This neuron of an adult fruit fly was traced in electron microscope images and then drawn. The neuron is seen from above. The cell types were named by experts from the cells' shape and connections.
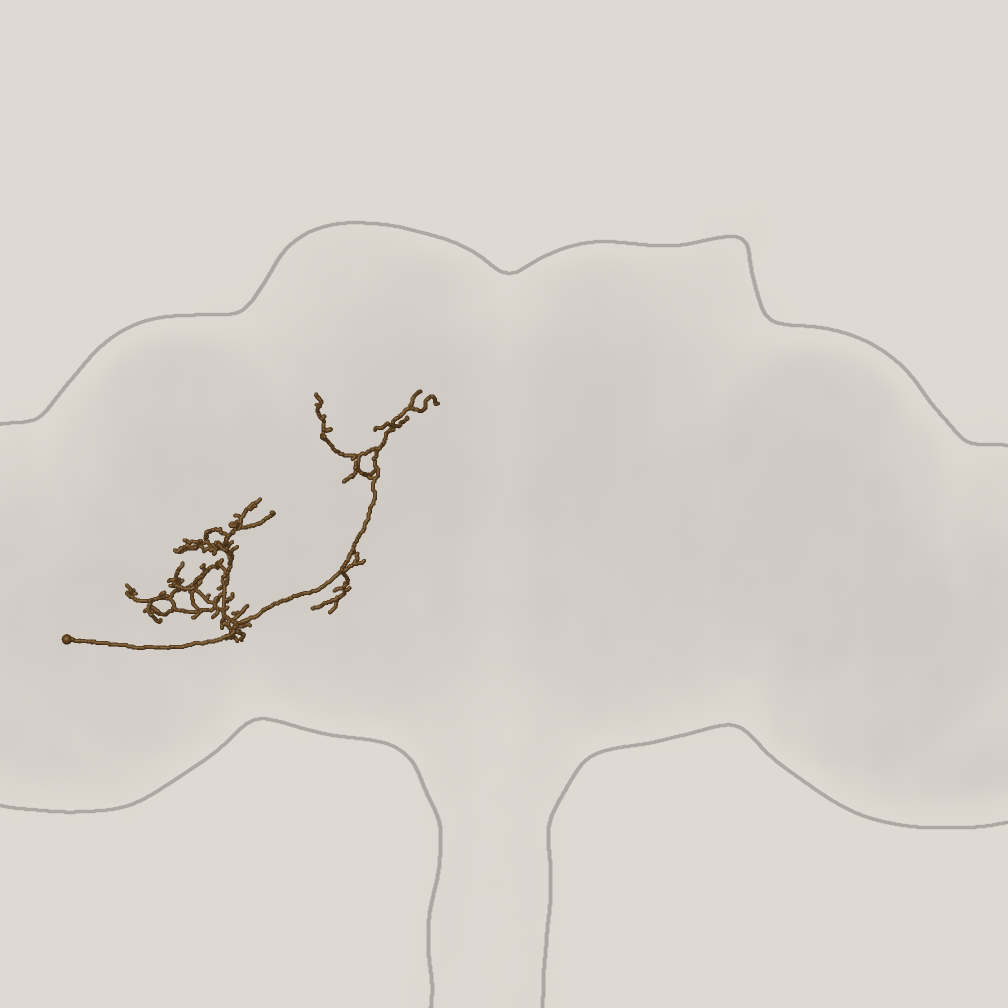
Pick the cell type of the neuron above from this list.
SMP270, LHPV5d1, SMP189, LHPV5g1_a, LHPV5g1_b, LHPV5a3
LHPV5g1_b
